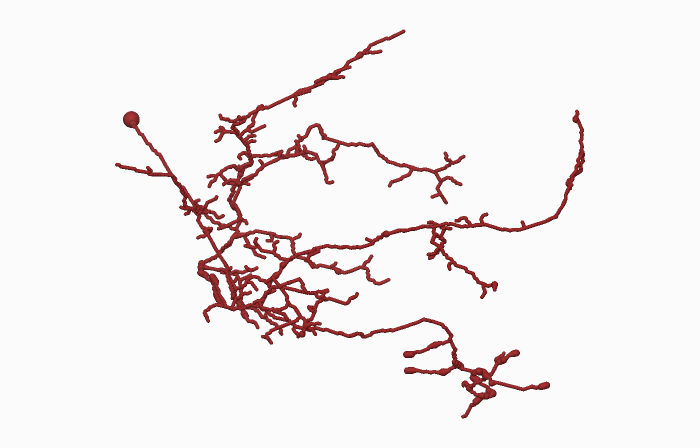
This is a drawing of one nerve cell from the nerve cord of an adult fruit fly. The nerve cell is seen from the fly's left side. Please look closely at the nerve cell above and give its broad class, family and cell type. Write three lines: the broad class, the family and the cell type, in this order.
nerve-cord intrinsic neuron
hemilineage 09A
IN09A059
